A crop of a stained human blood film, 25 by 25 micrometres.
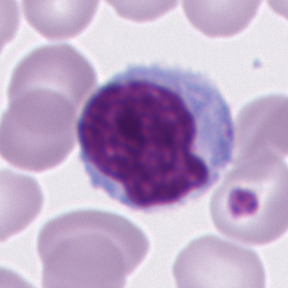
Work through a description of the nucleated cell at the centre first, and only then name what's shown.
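See how the nucleus sits off-centre toward the left, leaving a wider band of cytoplasm on the right. There's a notch in its lower right edge, too. The chromatin's mottled, darker clumps among paler areas, and the cytoplasm's pale blue-grey. The whole cell comes to about 13 micrometres across. That's a typical lymphocyte.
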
